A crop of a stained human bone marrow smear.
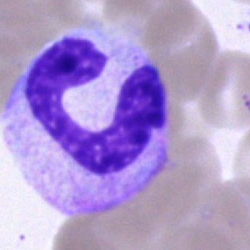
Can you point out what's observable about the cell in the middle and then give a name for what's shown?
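Look first at the outline: it is rounded, and its edge is smooth. Inside, the nucleus is one curved band, not split into segments, bent like a letter C. Notice that its open side faces the upper right. The chromatin stains dark purple and is coarsely clumped, with small paler patches. This is a band neutrophil.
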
